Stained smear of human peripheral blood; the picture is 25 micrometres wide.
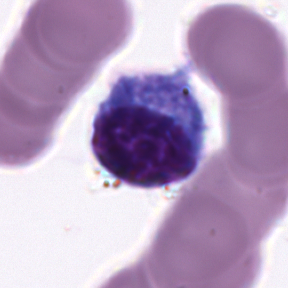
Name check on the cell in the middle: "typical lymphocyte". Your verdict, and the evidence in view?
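The outline of the cell is roughly round. The nucleus occupies the lower part of the cell, a position that goes with a plasma cell.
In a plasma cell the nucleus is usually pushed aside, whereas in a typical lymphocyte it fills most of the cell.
The chromatin is dark purple and coarsely clumped, which is compatible with either name.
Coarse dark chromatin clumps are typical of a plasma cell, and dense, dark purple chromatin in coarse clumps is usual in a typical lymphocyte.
The cytoplasm is stained blue. A single small black dot lies in the upper right of the cytoplasm, and tiny orange-brown specks lie just beyond the lower edge of the cell. On the position of its nucleus, the cell is a plasma cell rather than a typical lymphocyte.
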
